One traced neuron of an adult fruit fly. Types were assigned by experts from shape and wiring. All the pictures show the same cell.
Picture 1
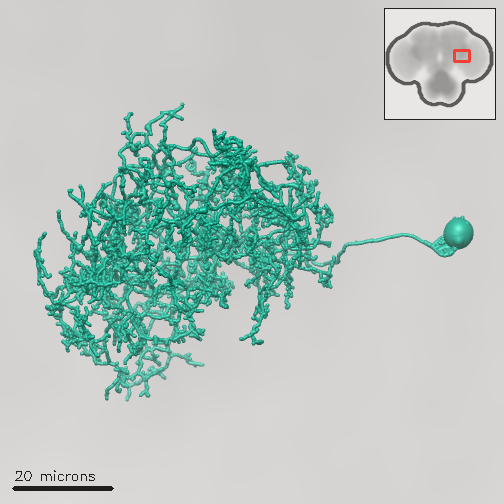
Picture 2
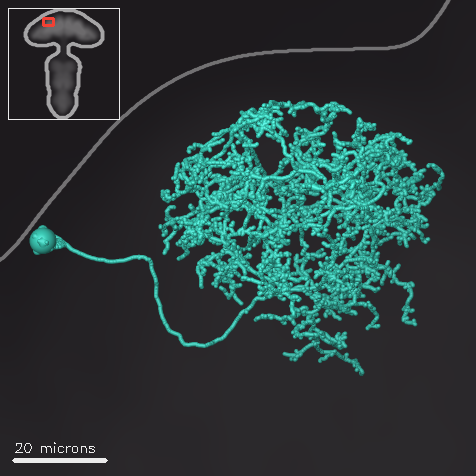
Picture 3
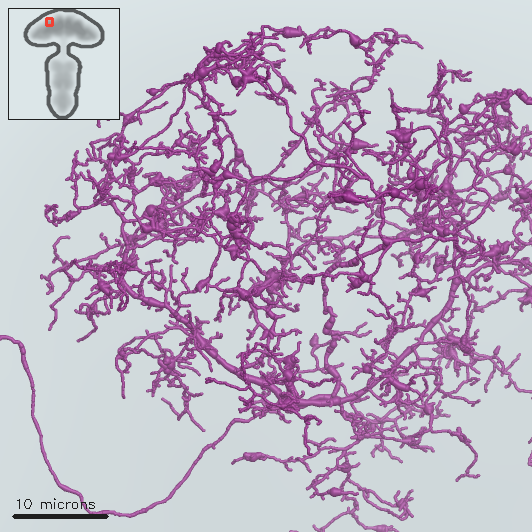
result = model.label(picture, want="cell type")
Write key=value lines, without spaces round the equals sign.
cell_type=AVLP401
